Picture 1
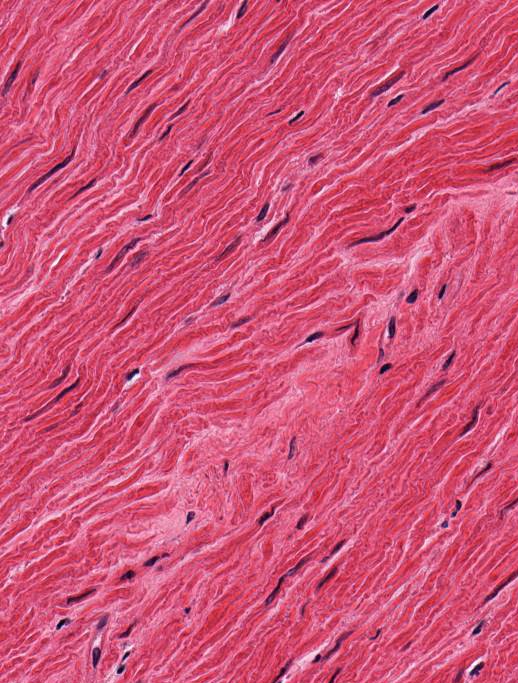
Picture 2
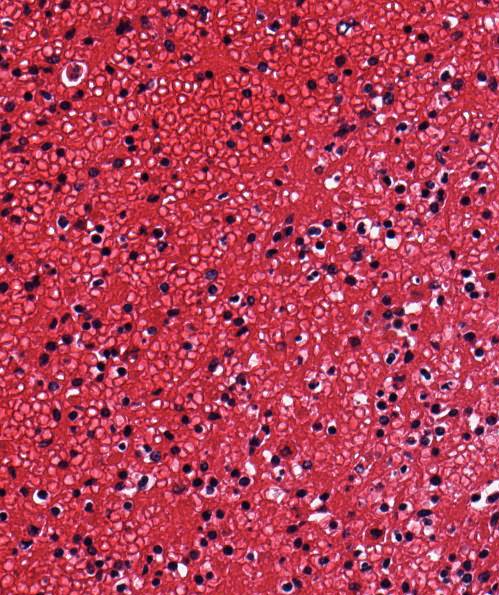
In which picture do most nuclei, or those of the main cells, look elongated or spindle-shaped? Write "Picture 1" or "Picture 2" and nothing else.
Picture 1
